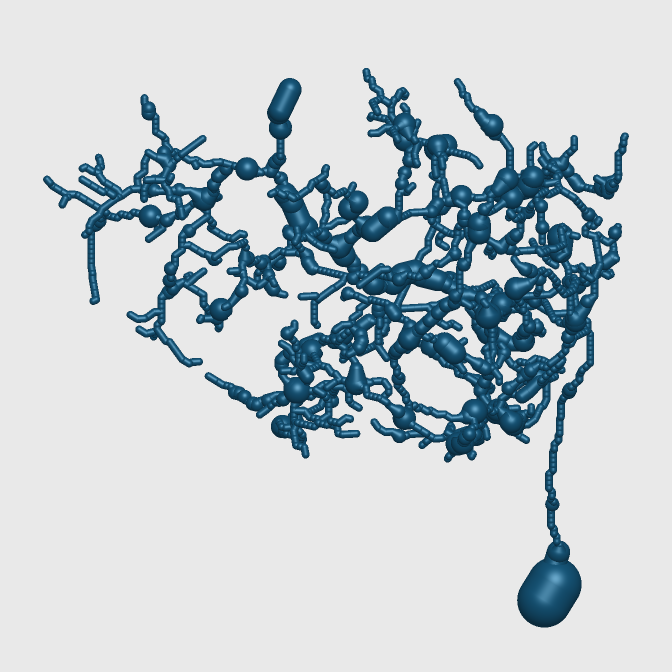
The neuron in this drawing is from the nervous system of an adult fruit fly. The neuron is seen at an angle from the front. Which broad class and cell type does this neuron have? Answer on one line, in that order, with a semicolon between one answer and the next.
central-brain intrinsic neuron; CB4241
